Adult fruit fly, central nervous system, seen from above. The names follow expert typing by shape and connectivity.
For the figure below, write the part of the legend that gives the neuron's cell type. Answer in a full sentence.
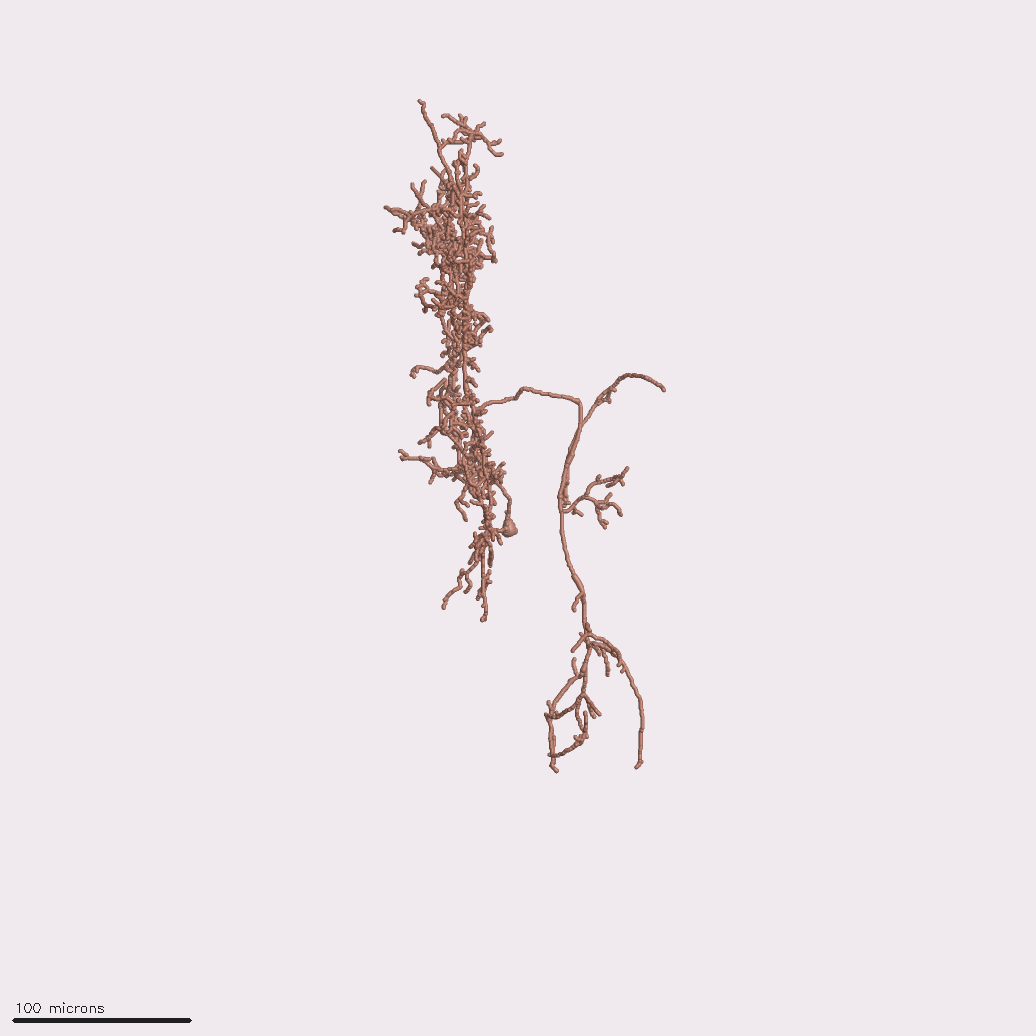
The cell type is INXXX023.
